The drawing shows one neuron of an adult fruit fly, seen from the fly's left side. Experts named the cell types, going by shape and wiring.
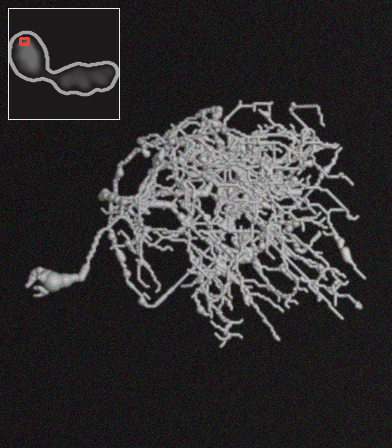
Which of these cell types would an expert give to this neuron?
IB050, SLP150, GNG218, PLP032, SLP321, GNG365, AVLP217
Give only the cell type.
SLP150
